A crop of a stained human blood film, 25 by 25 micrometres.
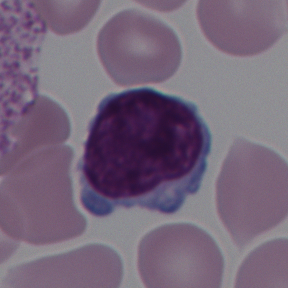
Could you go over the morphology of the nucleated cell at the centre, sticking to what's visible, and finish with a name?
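Size: about 12 micrometres across; nucleus about 11 by 9 micrometres. Nucleus roughly round, not divided into lobes. Chromatin dark purple, coarsely clumped. Cytoplasm pale blue. Several small rounded bulges along the lower border of the cell. Typical lymphocyte.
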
